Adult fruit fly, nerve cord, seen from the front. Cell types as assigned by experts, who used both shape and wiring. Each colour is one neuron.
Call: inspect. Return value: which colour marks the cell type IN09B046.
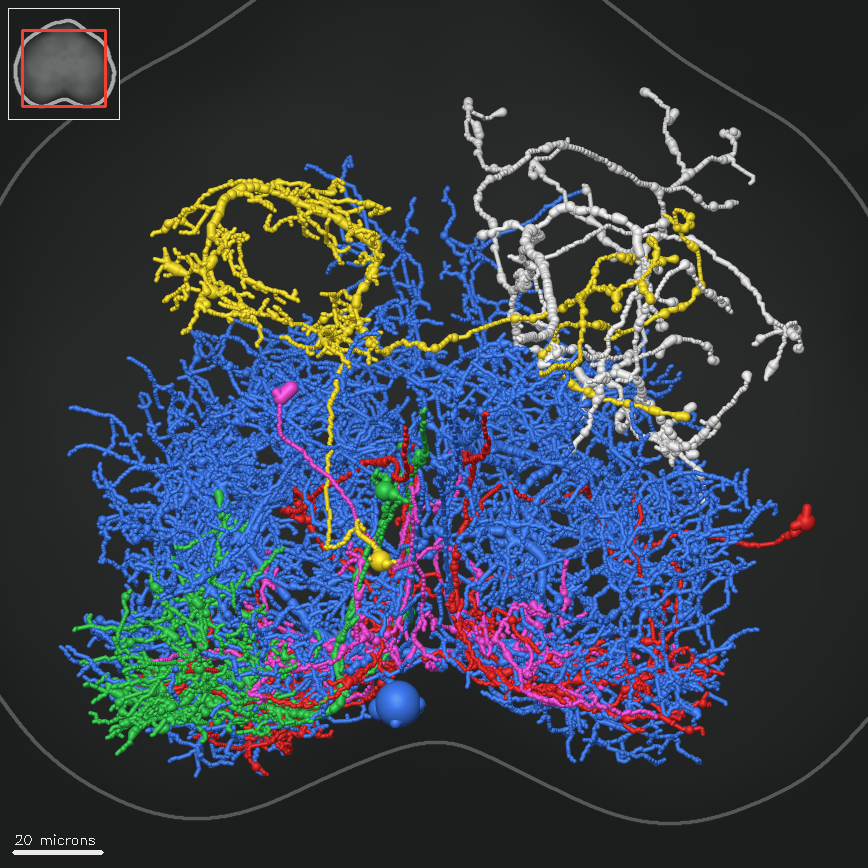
magenta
